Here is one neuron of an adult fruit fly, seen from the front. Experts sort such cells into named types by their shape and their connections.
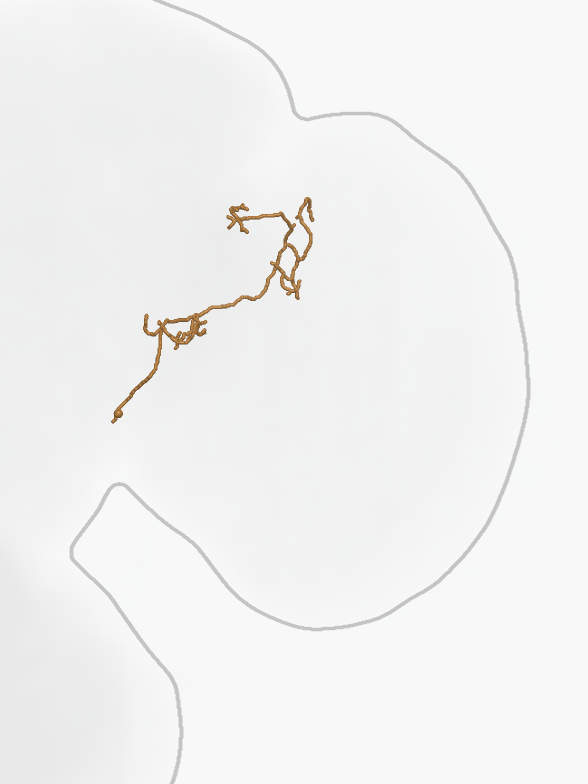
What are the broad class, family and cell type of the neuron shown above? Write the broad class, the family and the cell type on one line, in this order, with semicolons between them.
visual centrifugal neuron; LPT; LPT111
